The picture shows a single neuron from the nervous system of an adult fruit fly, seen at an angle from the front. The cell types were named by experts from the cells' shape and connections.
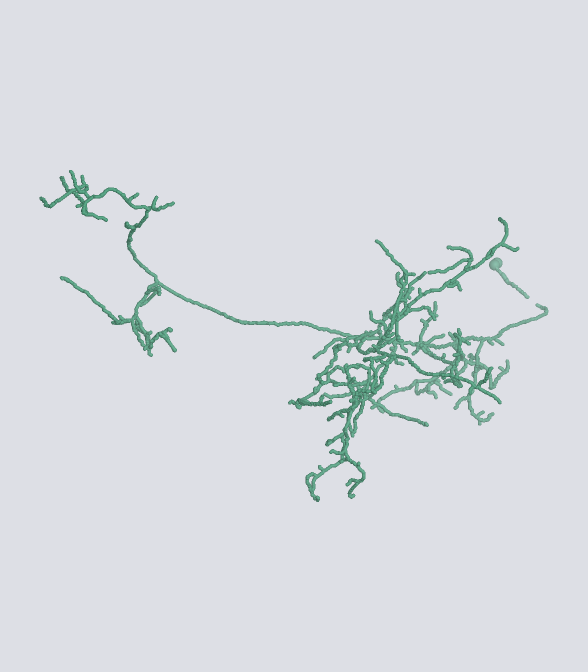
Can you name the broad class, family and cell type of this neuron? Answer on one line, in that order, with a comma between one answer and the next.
central-brain intrinsic neuron, hemilineage VLPl&p1_posterior, CB3469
